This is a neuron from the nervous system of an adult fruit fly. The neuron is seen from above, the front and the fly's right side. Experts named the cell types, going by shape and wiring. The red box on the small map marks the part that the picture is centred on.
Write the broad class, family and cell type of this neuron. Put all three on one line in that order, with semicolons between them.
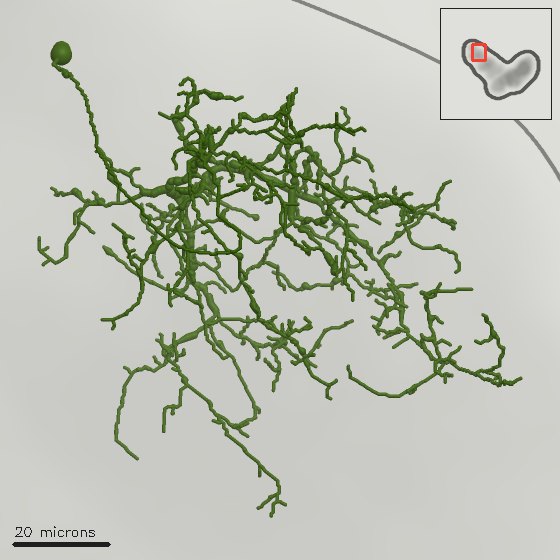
nerve-cord intrinsic neuron; hemilineage 03A; IN03A031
